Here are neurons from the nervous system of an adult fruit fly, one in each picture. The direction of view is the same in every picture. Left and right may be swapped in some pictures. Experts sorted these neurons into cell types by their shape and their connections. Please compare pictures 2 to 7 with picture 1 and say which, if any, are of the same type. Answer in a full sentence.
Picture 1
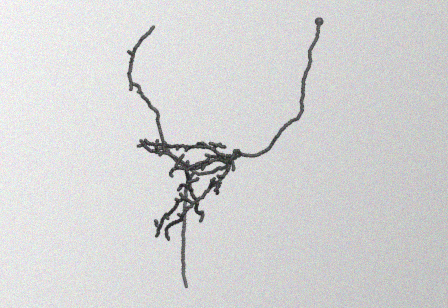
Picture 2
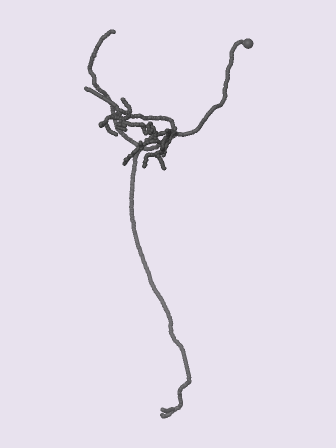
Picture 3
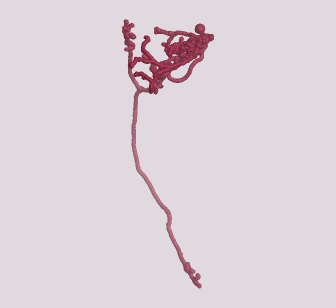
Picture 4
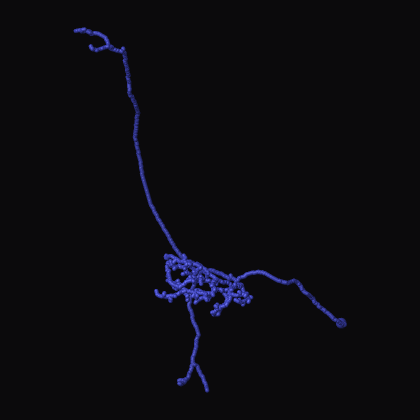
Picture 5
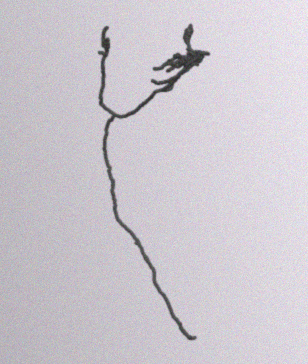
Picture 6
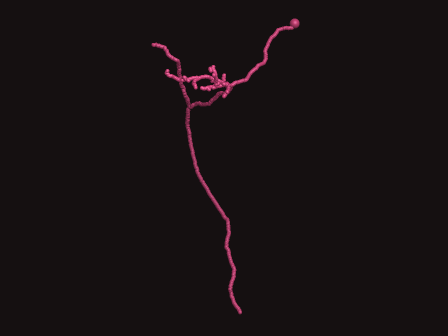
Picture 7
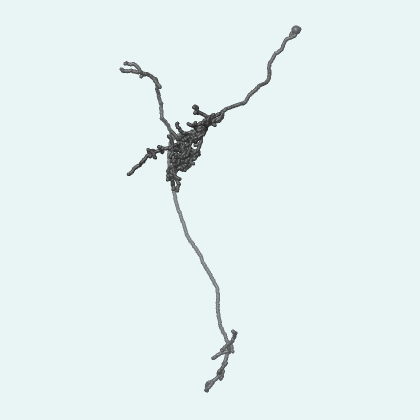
Picture 2, picture 4, picture 6 and picture 7 are of the same cell type.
